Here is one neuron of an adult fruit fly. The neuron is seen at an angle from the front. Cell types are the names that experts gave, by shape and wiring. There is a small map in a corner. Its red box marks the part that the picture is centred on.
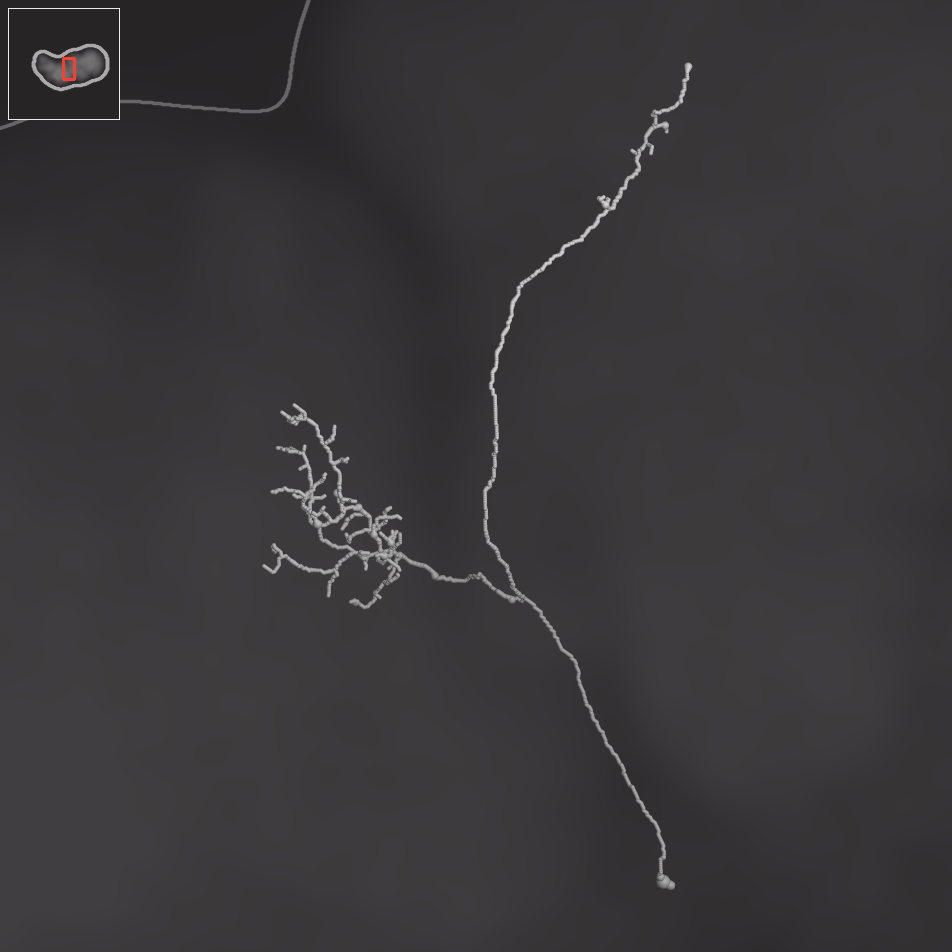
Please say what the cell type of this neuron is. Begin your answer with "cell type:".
cell type: LC24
